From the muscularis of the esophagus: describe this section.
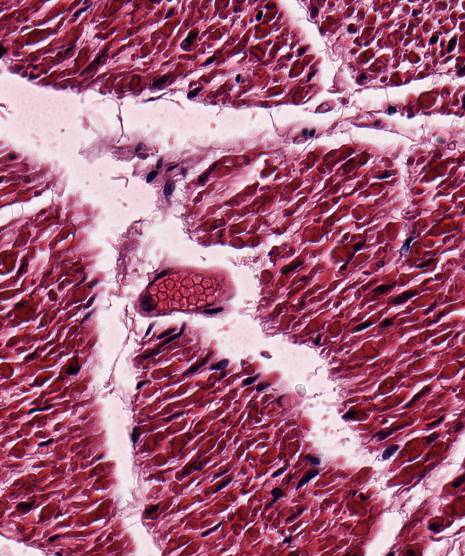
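What I see are large bundles of densely packed pink cells, with branching pale spaces between them. Looking for cross-striations in these muscle cells, I find none. There's no epithelium anywhere, and no fat cells either.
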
